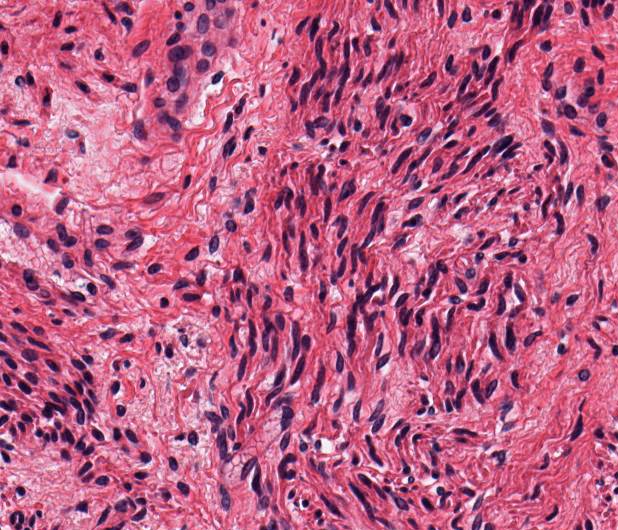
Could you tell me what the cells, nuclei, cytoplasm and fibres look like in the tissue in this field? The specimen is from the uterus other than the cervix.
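First, the whole field is spindle cells in pink fibrillary stroma; no epithelium anywhere. Second, many dark, elongated nuclei are wavy or buckled, not straight. Third, scant pale cytoplasm has borders indistinguishable from the stroma. Finally, nuclei crowd the centre more than the paler, looser upper left.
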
